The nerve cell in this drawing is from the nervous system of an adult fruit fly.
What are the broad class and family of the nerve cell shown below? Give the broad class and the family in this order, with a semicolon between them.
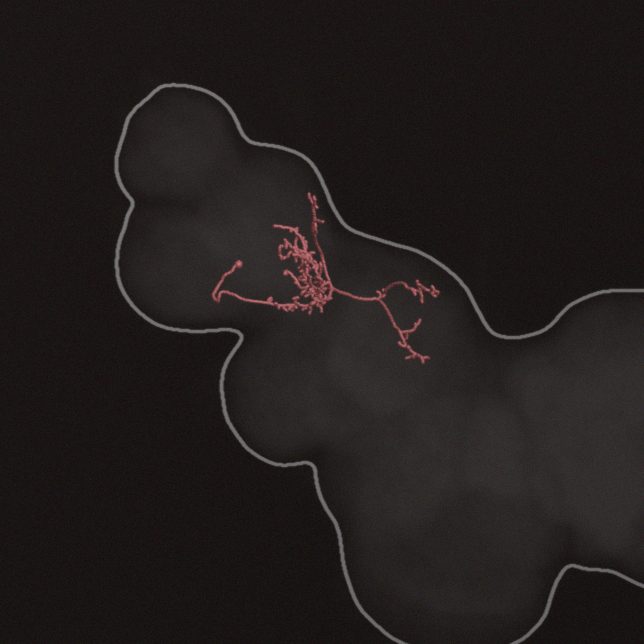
nerve-cord intrinsic neuron; hemilineage 18B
